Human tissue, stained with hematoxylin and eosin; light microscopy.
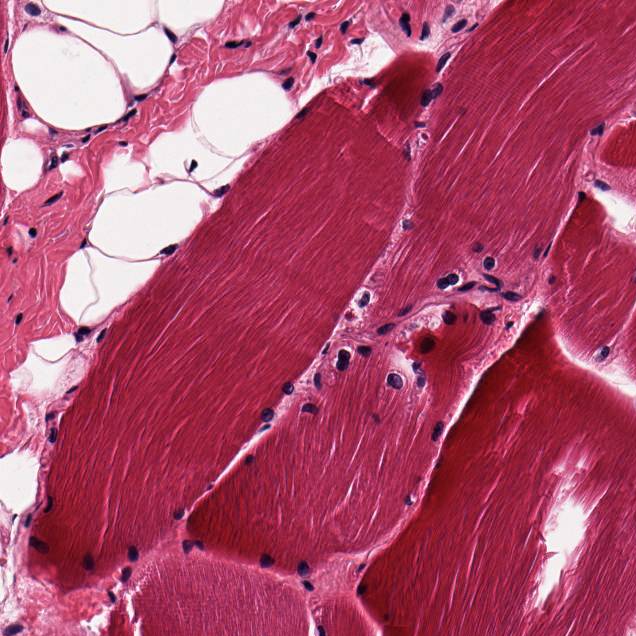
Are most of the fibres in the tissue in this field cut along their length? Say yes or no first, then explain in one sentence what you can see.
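Yes. Large muscle fibres run diagonally from lower left to upper right across most of the field.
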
